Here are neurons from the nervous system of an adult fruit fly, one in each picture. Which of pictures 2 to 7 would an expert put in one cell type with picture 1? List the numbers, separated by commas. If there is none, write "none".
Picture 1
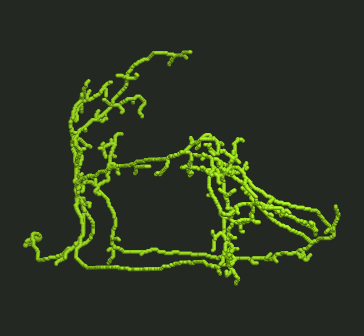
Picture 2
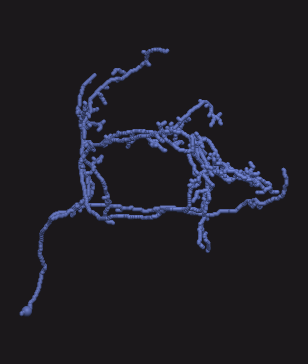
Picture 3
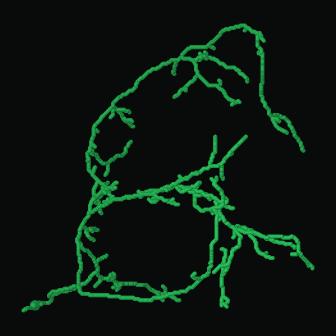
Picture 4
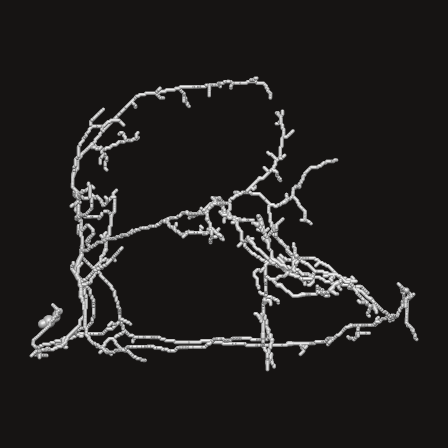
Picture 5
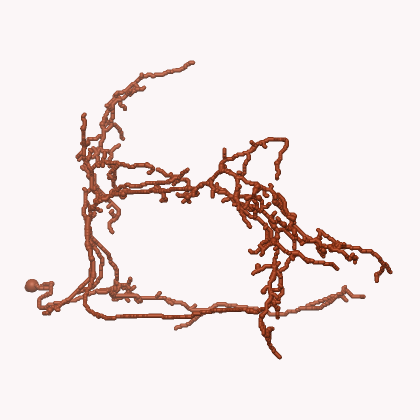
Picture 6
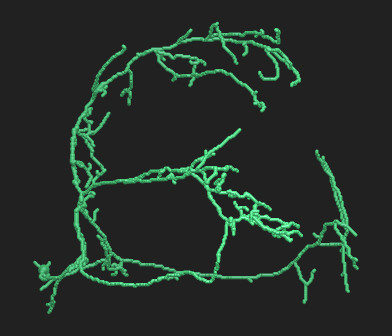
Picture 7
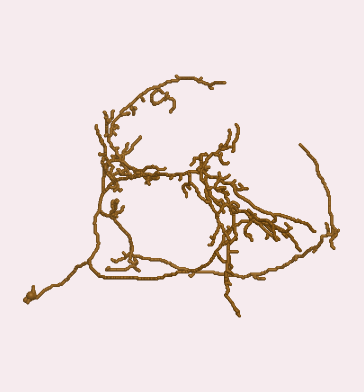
2, 4, 5, 7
